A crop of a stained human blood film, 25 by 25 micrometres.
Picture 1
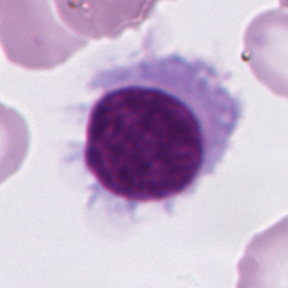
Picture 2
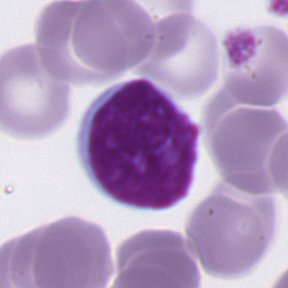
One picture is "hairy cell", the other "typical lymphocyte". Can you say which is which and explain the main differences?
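Picture 1 shows the hairy cell and picture 2 the typical lymphocyte. The outline of the hairy cell is ragged and irregular, whereas that of the typical lymphocyte is smooth and without surface projections. In the typical lymphocyte, the cytoplasm shows only as a thin crescent, mainly along the left edge; the cell is about 11 micrometres across and its nucleus about 11 by 10 micrometres.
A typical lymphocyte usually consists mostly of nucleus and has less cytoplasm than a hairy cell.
Its chromatin stains dark purple and looks dense and coarsely clumped.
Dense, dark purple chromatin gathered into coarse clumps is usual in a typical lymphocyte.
This nucleus is mostly rounded, though its right border looks somewhat flattened and angular. The nucleus of the hairy cell is round and about 10 micrometres across, with no nucleolus visible. In both cells the visible cytoplasm is pale greyish blue.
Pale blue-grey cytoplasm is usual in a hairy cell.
No granules are visible in the cytoplasm of the hairy cell.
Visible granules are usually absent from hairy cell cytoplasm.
No vacuoles are seen in the typical lymphocyte, and around the hairy cell red cells lie near the edges of the picture without touching it.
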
